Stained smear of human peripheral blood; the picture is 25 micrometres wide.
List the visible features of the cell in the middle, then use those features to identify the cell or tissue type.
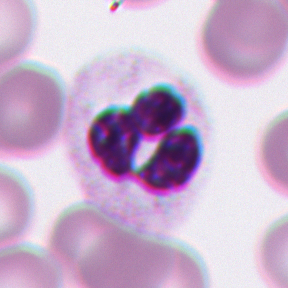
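Between the lobes, near the middle of the nucleus, lies a small pale gap. The chromatin is dense, dark purple and clumped. Plentiful pale pinkish-lilac cytoplasm surrounds it, with fine, faint lilac granules scattered throughout. This is a segmented neutrophil.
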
